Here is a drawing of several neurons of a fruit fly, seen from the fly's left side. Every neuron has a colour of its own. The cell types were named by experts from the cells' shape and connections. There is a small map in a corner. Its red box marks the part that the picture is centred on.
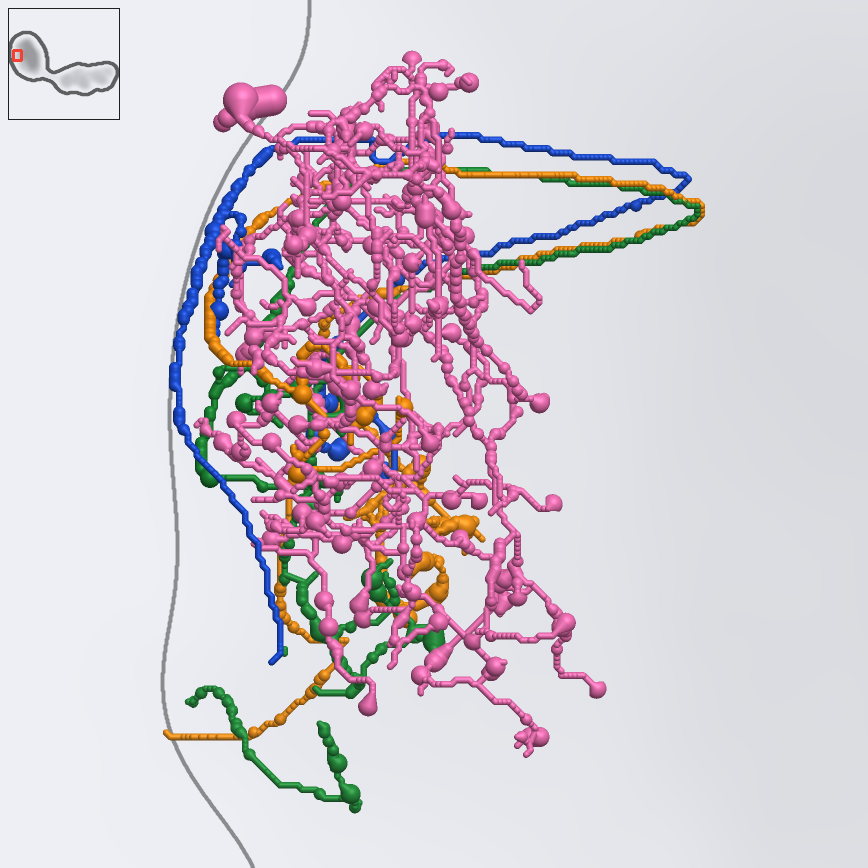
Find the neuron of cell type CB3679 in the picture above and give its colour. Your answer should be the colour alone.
pink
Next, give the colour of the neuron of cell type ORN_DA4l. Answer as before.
blue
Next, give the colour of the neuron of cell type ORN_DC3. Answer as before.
orange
